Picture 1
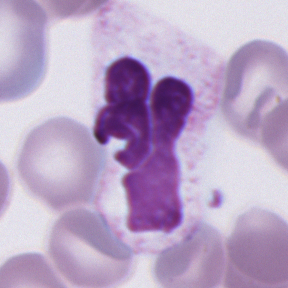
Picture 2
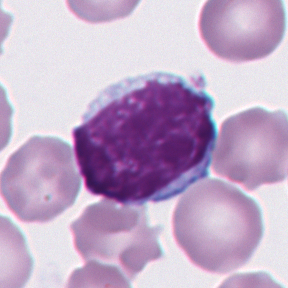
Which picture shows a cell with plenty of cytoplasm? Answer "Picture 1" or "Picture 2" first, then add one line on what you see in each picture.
Picture 1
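In picture 1: The cytoplasm is plentiful and very pale.
In picture 2: The cytoplasm forms only a thin rim around the nucleus.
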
